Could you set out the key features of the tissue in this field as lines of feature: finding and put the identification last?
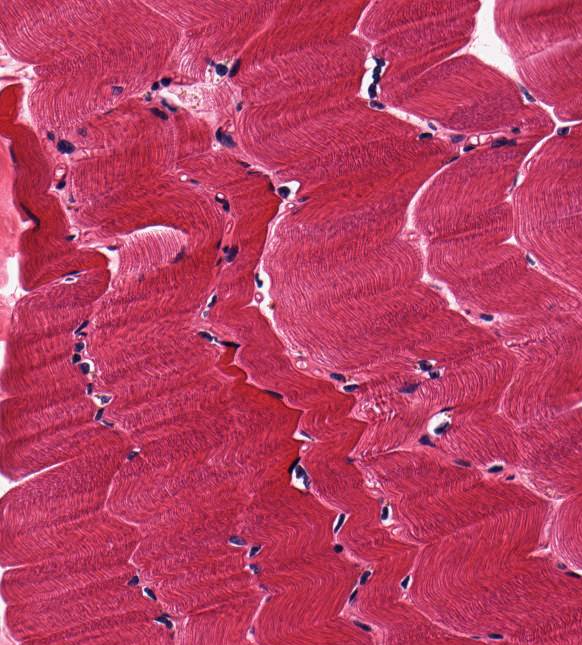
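Striations: fine cross-striations throughout the fibre cytoplasm
Nuclear position: at the fibre edges, against their borders
Nuclear shape: flattened or elongated, dark-staining
Cytoplasm: deep pink-red
Tissue: skeletal muscle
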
